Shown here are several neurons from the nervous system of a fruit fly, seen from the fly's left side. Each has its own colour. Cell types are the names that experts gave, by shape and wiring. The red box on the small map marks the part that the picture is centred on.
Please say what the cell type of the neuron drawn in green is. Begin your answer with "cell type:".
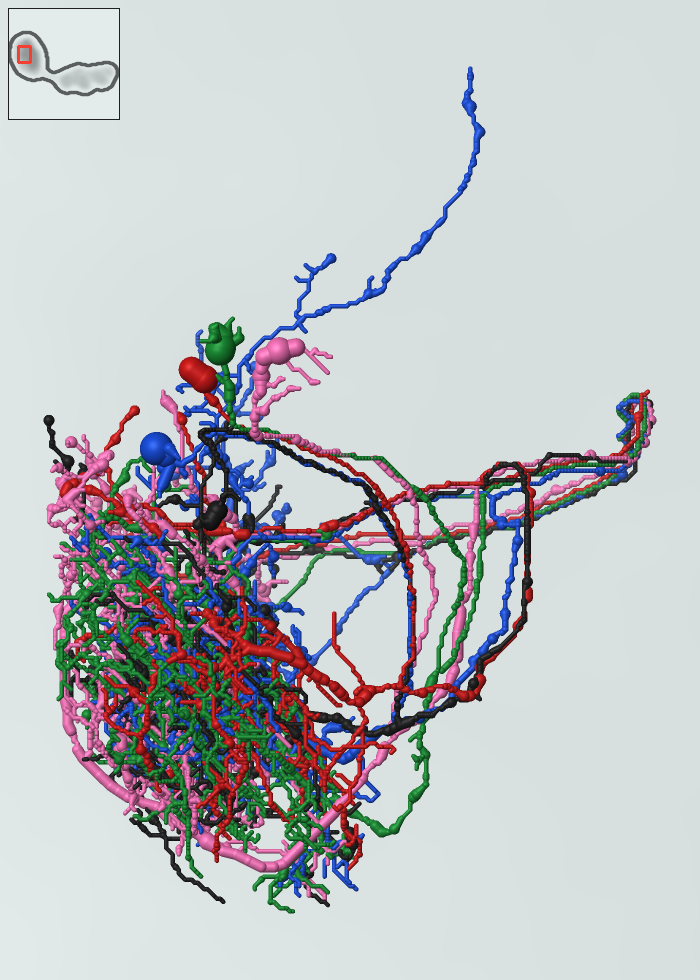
cell type: AVLP264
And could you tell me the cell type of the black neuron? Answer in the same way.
cell type: AVLP261_a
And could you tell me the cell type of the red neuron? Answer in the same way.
cell type: AVLP265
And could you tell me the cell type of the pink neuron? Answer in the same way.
cell type: AVLP261_b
